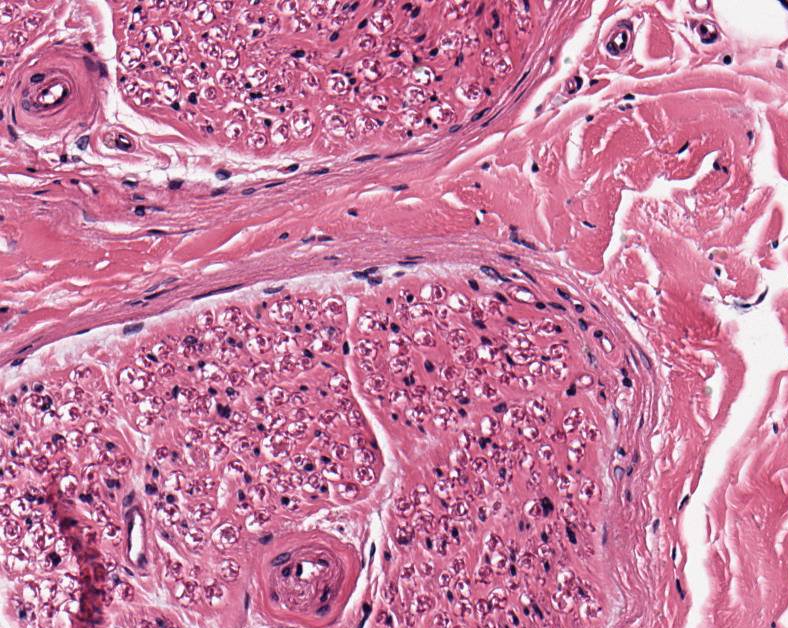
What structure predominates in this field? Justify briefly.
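Nerve fascicle fills this field as two large rounded bundles, separated by a diagonal band of connective tissue. Decisive are the many cross-cut fibre profiles, each a pale ring around a central pink dot, consistent with myelinated nerve fibres.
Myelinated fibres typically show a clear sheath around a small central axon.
Each bundle is wrapped by the perineurium, a thin layered sheath of flattened cells with elongated dark nuclei; small dark oval nuclei lie singly between the fibres.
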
